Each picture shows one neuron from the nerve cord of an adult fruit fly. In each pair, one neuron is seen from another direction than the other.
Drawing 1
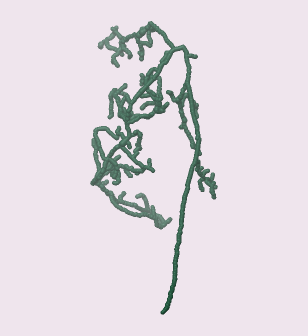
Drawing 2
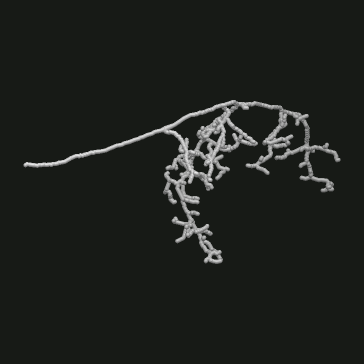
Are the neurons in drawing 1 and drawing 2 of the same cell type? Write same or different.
same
